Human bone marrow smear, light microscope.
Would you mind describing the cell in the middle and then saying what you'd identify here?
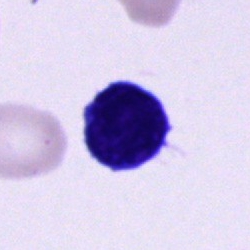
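Roughly round in outline, the cell has dense chromatin of a very dark blue-purple that shows little internal detail. No distinct rim of paler cytoplasm can be made out around the dark nucleus. A faint, thin strand trails away from the right edge. The cell is a lymphocyte.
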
